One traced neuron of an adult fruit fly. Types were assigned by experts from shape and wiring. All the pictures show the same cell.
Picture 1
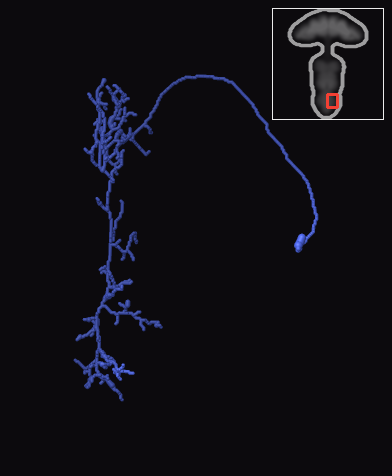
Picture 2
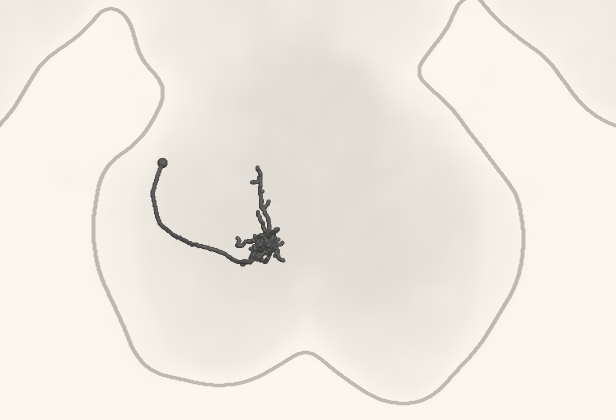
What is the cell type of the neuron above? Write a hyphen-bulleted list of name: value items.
- cell type: IN09A060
